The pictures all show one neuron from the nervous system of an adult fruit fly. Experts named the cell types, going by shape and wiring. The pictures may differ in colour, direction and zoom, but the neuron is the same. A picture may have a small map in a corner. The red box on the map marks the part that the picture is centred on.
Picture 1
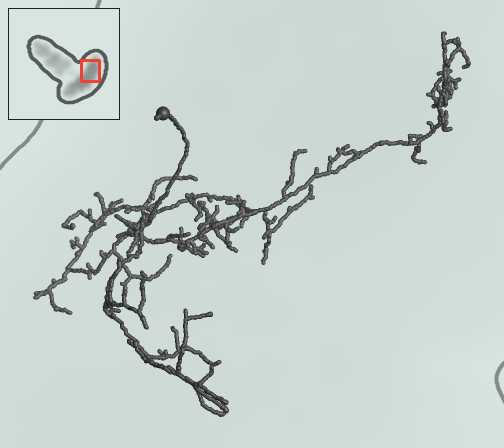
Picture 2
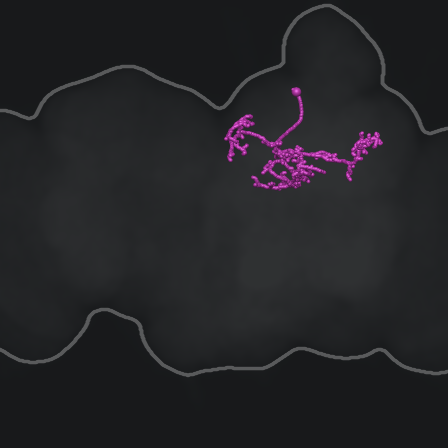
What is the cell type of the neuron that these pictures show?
CL160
